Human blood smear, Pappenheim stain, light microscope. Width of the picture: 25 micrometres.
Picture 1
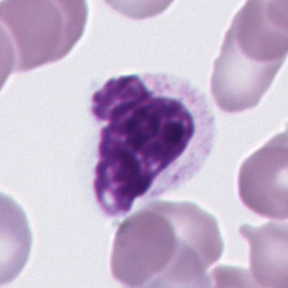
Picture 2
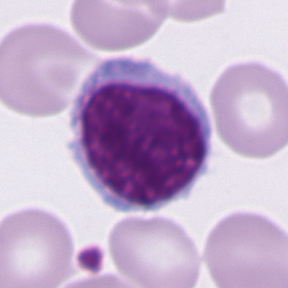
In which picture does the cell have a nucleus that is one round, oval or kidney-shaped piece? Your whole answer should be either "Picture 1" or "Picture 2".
Picture 2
